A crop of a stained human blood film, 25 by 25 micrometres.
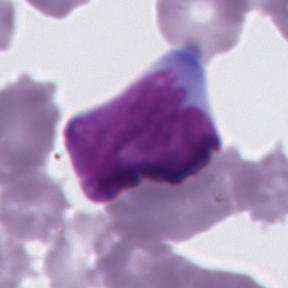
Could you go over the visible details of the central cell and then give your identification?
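Most of the cell is taken up by the nucleus, so little cytoplasm remains, and what can be seen forms a pale blue rim lying chiefly at the upper right. The chromatin is deep purple and finely streaked, not collected into coarse clumps. Near the middle of its lower edge, the nucleus shows a notch. The cell is a myeloblast.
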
